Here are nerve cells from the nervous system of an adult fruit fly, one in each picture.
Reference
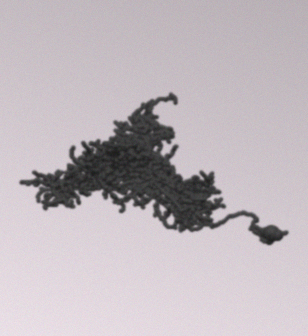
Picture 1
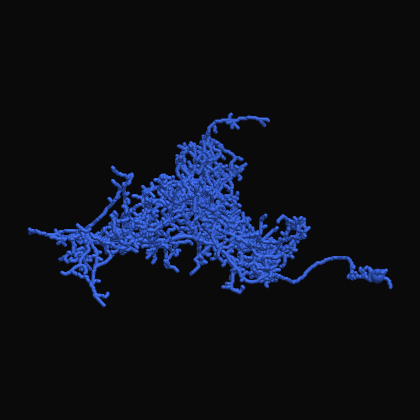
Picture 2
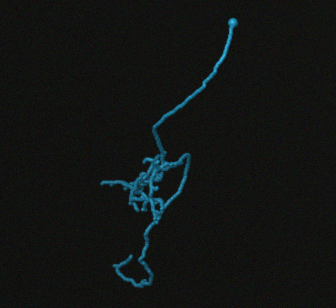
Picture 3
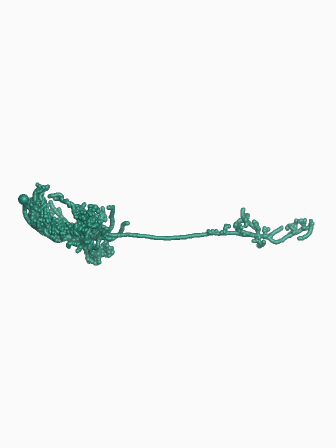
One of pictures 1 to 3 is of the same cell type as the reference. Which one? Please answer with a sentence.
Picture 1 is of the same cell type.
